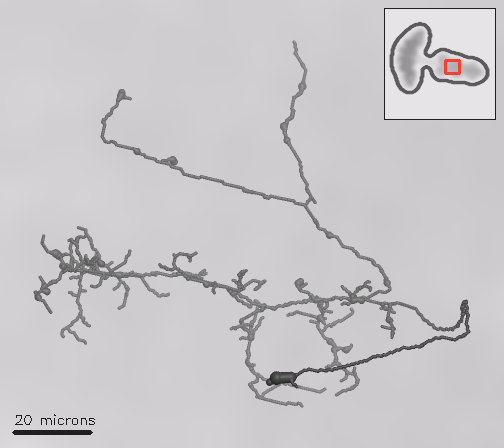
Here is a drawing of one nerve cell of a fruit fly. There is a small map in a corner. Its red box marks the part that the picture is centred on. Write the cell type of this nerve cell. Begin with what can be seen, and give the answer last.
It is in the nerve cord and does not reach the brain. The cell body is at the bottom of the picture. From left to right in the picture it spans about 110 microns. This is a nerve-cord intrinsic neuron. The cell type is IN05B088.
